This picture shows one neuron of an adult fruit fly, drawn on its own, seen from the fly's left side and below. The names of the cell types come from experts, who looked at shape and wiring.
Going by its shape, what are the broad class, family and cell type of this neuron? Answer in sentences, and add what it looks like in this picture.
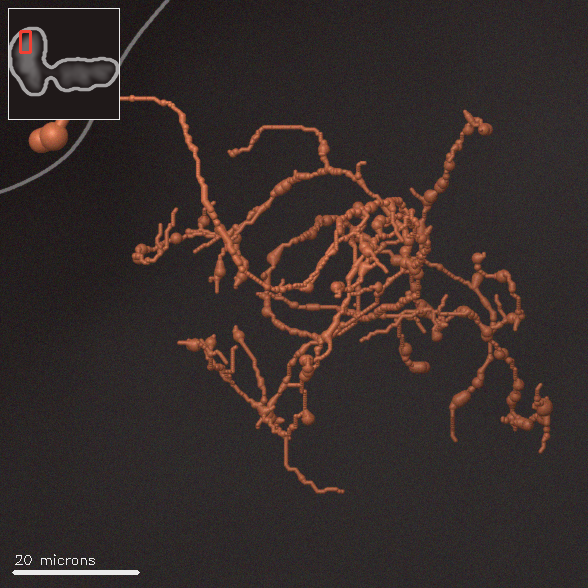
This is a central-brain intrinsic neuron. The family is hemilineage LHa1. The cell type is SLP115. From left to right in the picture it spans about 80 microns. Dozens of branch ends can be seen.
